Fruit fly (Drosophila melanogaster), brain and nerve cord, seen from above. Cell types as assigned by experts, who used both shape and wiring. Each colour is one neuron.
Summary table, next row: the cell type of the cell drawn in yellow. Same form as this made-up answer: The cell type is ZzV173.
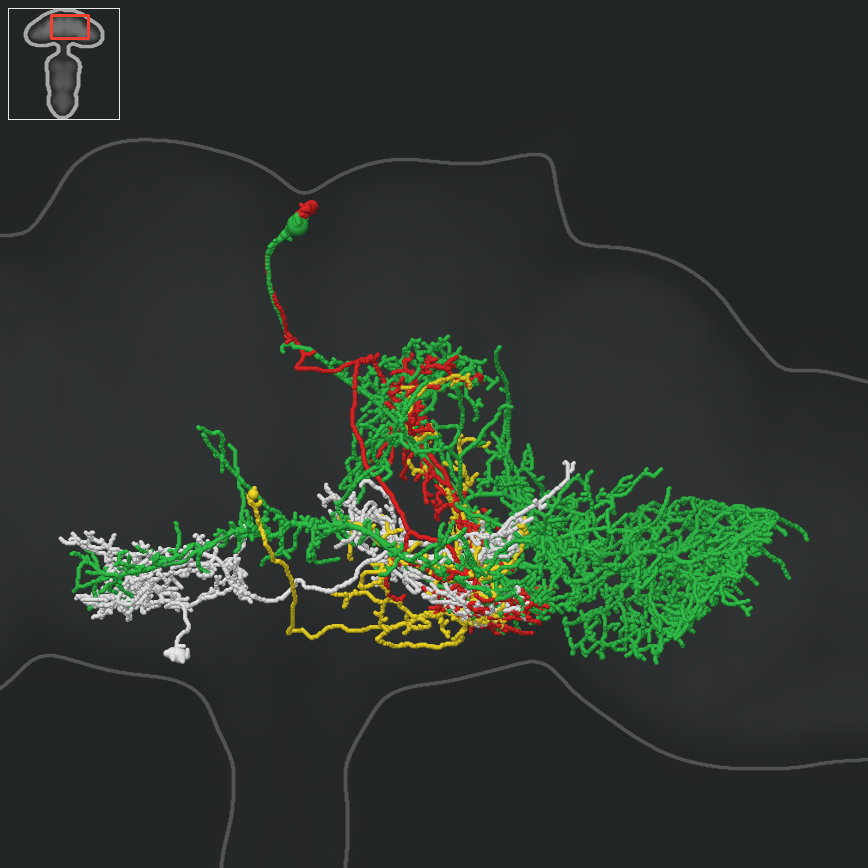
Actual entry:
The cell type is PS127.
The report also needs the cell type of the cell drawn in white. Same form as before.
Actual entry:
The cell type is IB118.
